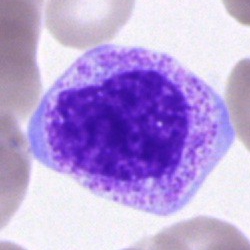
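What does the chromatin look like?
It is dark purple and coarsely clumped, and no nucleolus stands out within the nucleus.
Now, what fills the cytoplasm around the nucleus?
Numerous purple granules, and there are no vacuoles to be seen.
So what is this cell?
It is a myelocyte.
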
